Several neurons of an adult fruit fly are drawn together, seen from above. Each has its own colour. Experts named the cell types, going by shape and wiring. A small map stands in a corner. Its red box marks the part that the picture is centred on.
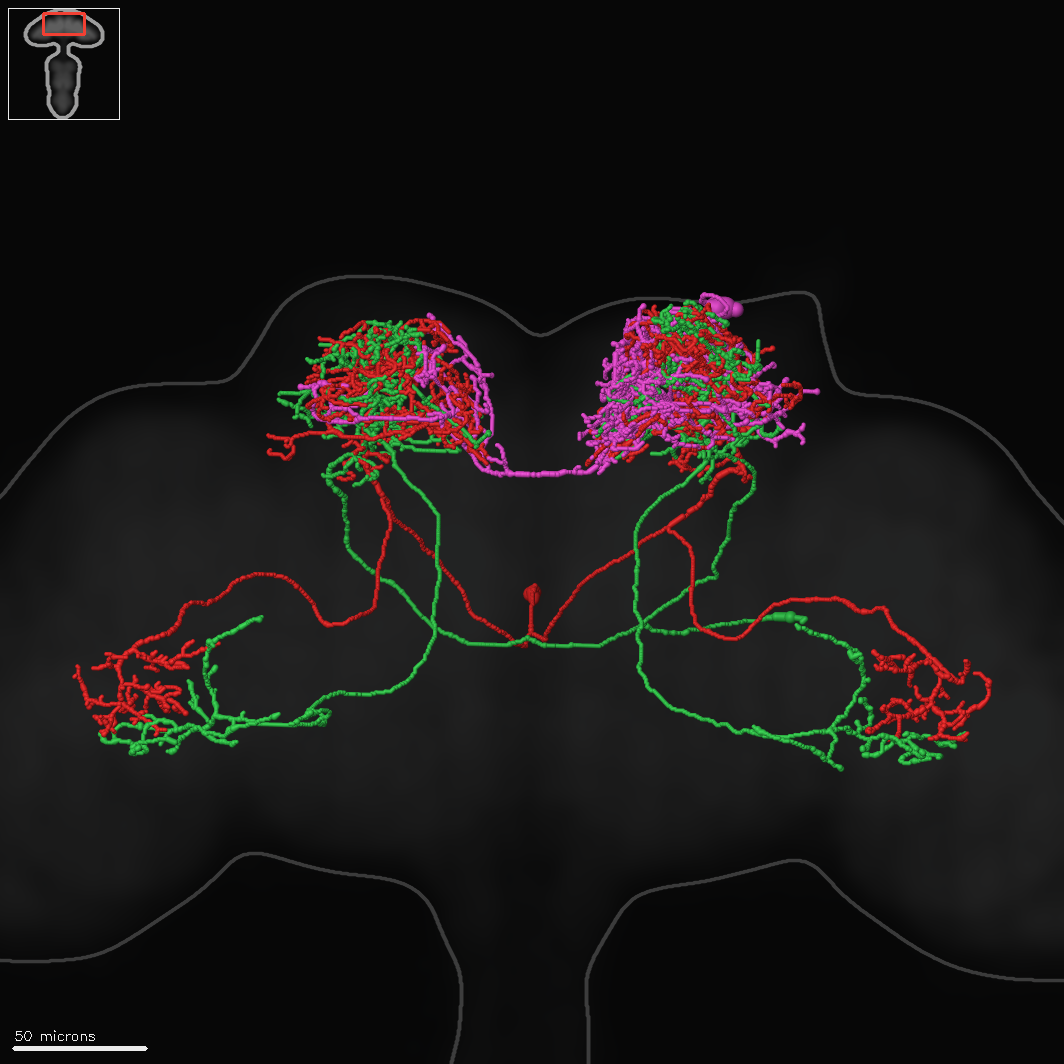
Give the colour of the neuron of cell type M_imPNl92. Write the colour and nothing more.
red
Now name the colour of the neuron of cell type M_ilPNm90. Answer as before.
green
